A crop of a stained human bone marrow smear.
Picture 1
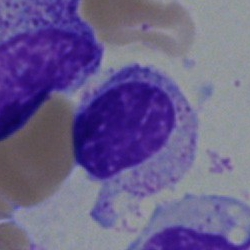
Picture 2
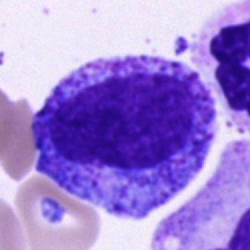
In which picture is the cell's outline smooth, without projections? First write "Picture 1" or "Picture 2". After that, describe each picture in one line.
Picture 2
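In picture 1: A cytoplasmic projection extends from the lower left of the cell.
In picture 2: The cell is round to oval with a smooth border.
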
